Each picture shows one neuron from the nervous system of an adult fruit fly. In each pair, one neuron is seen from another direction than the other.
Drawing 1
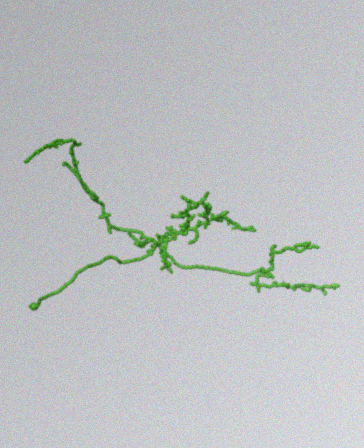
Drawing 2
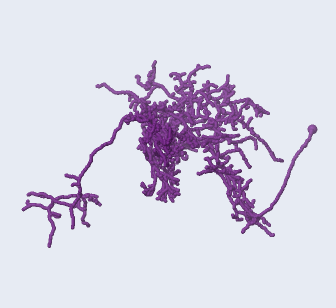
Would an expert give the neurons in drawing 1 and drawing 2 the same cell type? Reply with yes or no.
no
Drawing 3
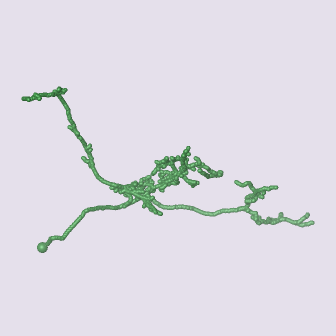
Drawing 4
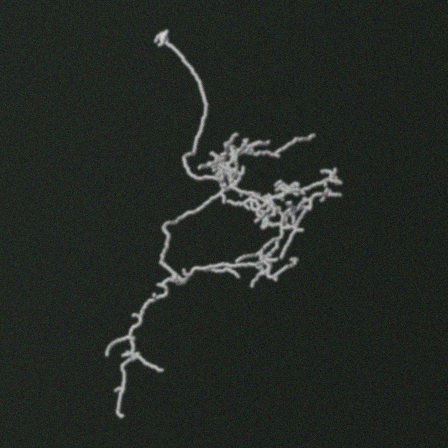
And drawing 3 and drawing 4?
yes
